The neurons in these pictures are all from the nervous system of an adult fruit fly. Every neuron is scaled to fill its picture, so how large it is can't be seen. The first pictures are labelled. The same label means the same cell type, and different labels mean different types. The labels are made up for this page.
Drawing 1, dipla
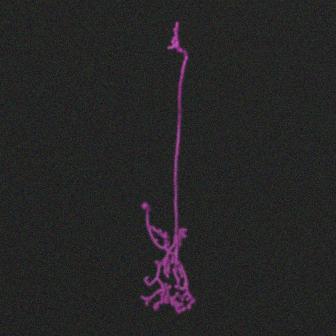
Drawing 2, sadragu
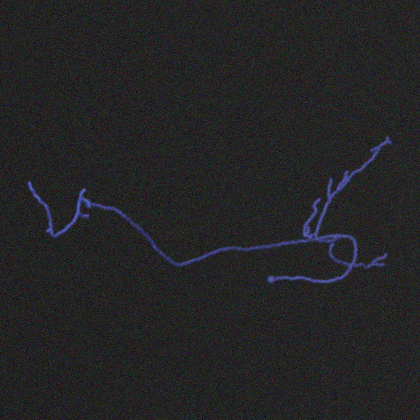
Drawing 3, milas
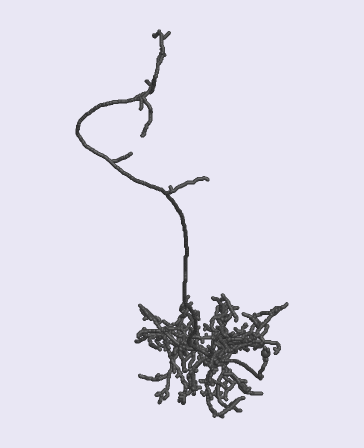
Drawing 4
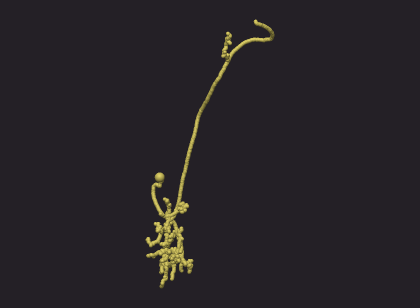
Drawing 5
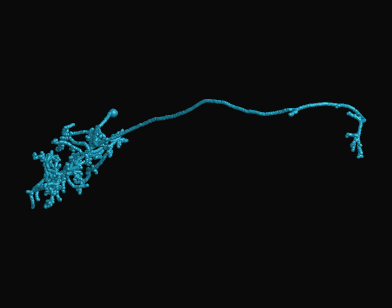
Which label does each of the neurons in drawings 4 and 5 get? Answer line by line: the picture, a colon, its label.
4: dipla
5: milas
